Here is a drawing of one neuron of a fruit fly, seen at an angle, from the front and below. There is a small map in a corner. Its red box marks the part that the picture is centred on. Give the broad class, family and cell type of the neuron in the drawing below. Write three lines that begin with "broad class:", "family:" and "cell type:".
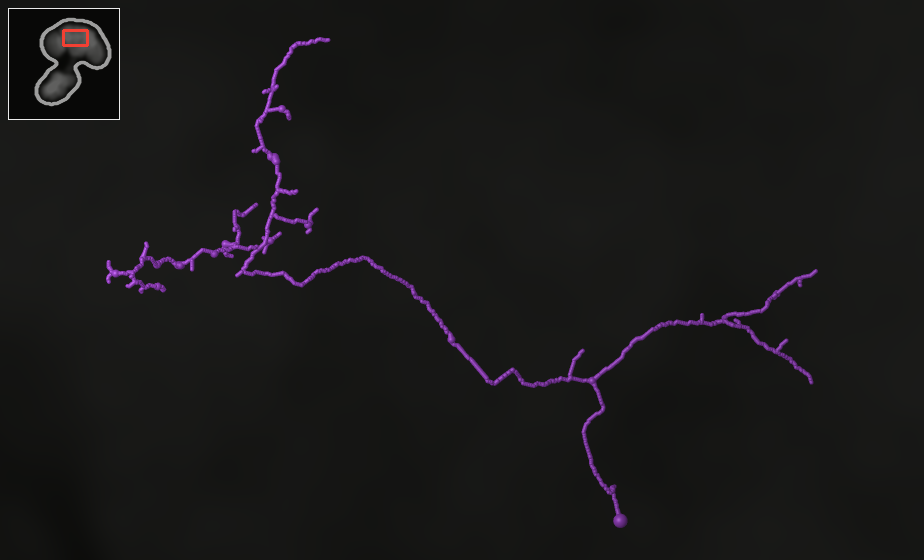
broad class: central-brain intrinsic neuron
family: hemilineage DM6_posterior
cell type: CB2229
